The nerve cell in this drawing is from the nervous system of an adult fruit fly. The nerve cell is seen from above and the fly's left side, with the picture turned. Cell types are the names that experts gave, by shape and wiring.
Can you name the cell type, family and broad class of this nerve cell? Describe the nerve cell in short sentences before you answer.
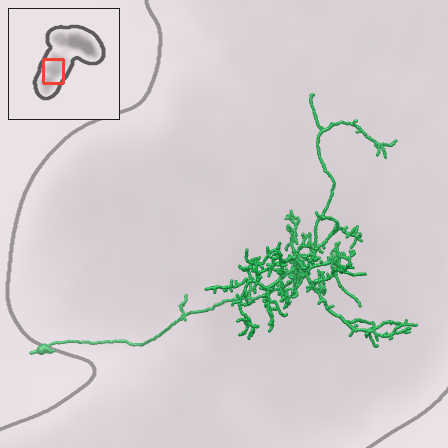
The cell body is at the lower left of the picture. The picture shows dozens of branch ends. Its cell type is vMS12_c. Its family is hemilineage 12A. It is a nerve-cord intrinsic neuron.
